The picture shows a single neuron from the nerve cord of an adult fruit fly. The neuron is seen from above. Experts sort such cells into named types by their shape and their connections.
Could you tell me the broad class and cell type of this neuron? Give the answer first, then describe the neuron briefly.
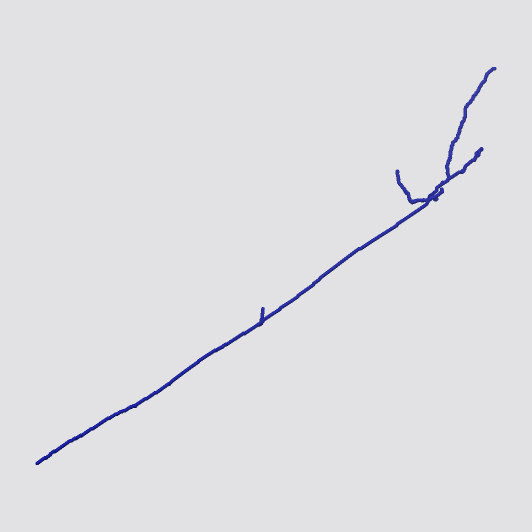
It is a sensory neuron ascending to the brain. Its cell type is SAxx02. No cell body is drawn. It has a dozen or fewer branch ends.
